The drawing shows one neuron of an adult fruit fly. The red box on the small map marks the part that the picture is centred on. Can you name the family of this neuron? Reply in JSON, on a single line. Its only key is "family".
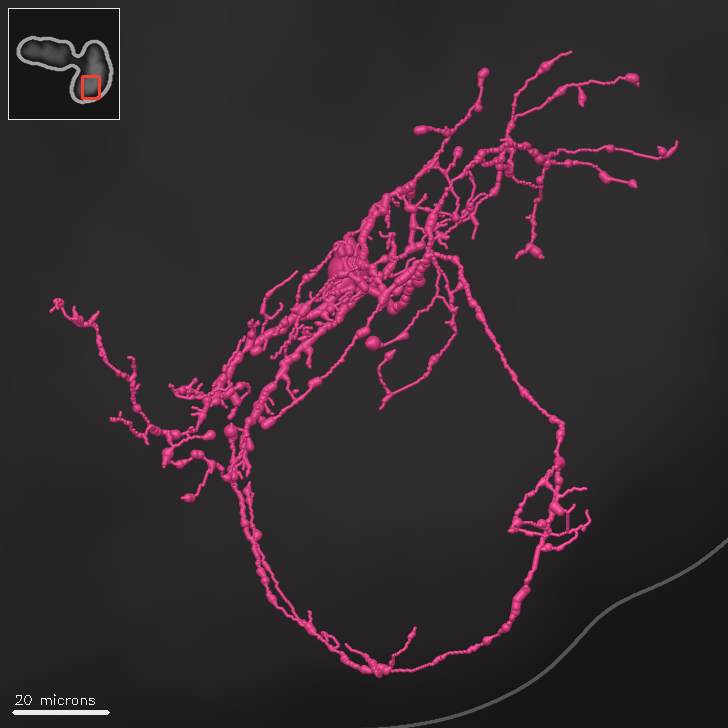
{"family": "DN1"}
